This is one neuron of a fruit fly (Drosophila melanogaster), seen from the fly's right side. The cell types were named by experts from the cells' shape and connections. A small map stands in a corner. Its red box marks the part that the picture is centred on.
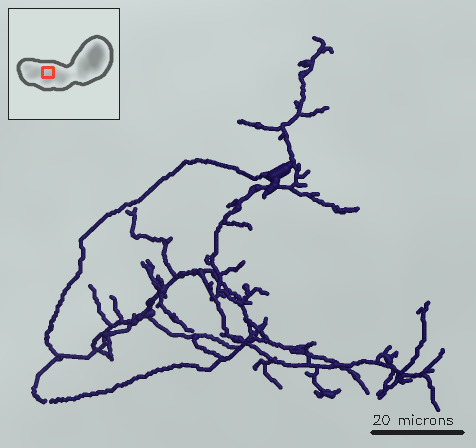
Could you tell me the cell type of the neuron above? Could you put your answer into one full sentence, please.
The type assigned to this neuron is IN11B021_b.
